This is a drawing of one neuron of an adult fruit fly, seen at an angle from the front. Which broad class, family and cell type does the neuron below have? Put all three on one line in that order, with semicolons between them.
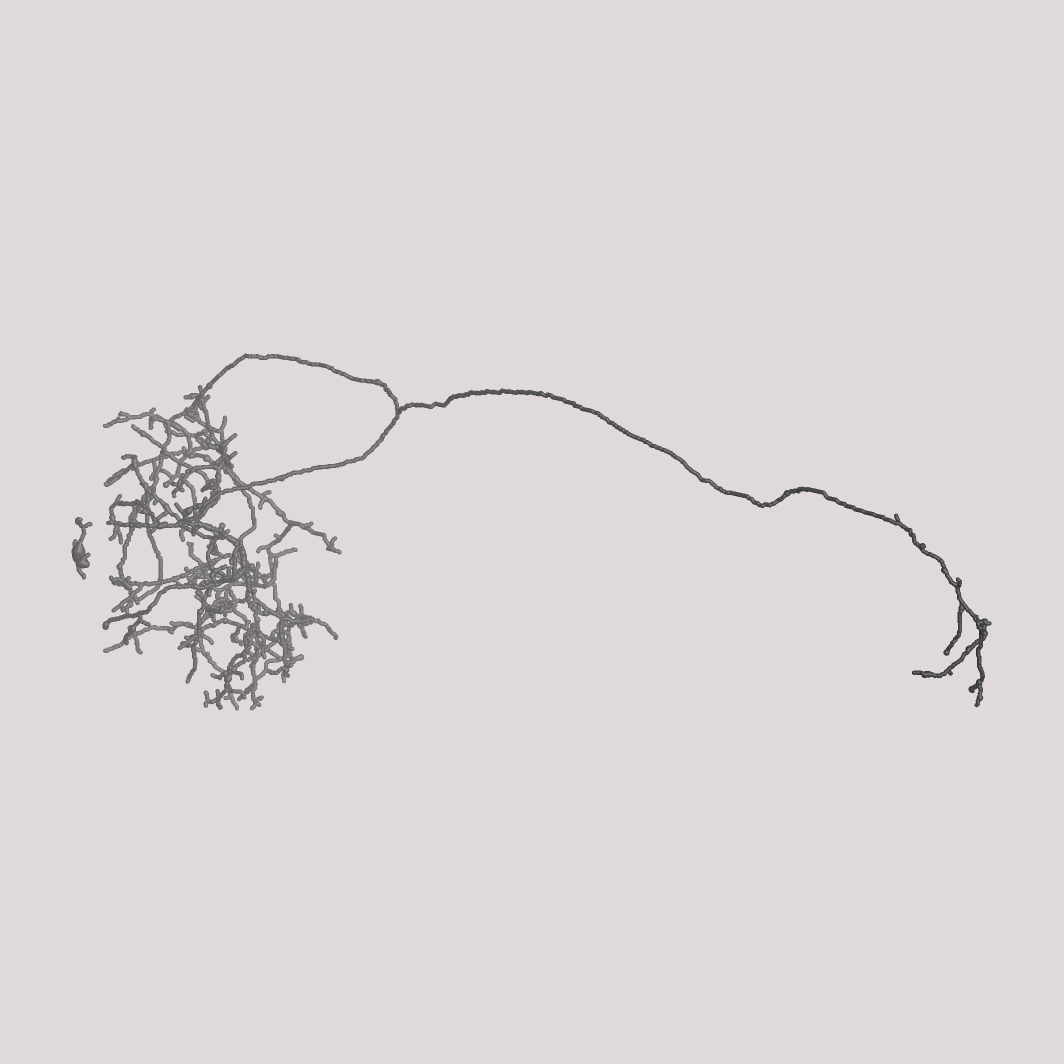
central-brain intrinsic neuron; hemilineage VLPa1_medial; AVLP412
